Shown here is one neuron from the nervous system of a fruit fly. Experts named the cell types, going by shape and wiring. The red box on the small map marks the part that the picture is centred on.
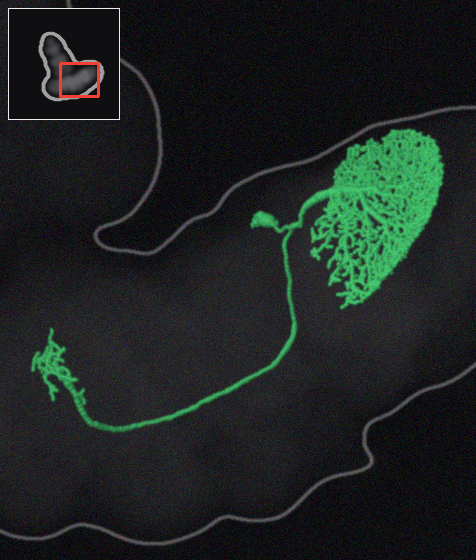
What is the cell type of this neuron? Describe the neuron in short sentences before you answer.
In this view it is wider than it is tall. It is a visual projection neuron. It is of cell type H2.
